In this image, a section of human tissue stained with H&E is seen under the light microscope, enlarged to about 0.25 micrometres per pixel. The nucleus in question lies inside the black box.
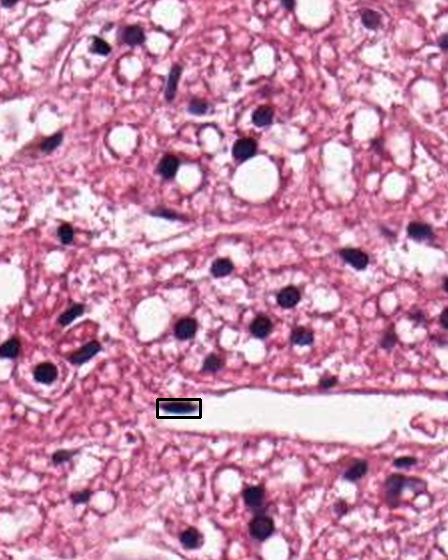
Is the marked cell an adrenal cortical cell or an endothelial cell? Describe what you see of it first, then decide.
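The nucleus is flat and drawn out lengthwise into a thin spindle with tapered ends. The nucleus is dark and evenly stained throughout, with a smooth outline. No distinct cytoplasm can be made out around the nucleus. It lies at the left end of a long, narrow, empty lumen, stretched along its edge with its long axis parallel to the lumen. This is an endothelial cell.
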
